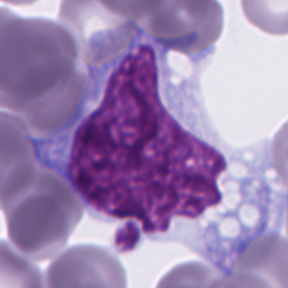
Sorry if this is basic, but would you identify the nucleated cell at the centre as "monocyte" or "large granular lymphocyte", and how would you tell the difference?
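It is a monocyte. What decides it is the chromatin, deep purple with a streaky, lacy pattern of lighter gaps.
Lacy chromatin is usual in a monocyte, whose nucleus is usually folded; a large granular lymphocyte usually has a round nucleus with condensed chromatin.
The cytoplasm is pale grey-blue and broadest on the right, with many clear round vacuoles clustered at the lower right. A small, round, dark purple body lies just below the lower edge of the nucleus.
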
